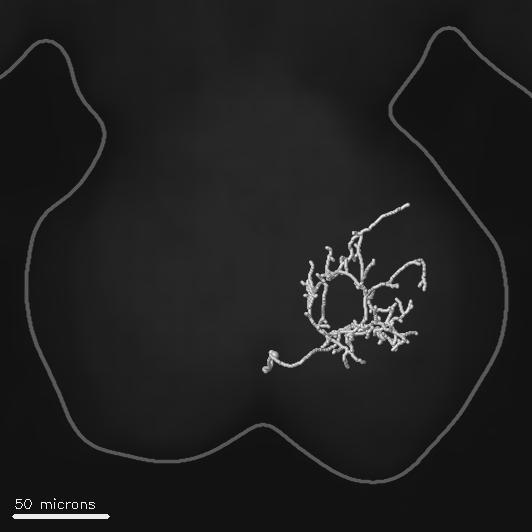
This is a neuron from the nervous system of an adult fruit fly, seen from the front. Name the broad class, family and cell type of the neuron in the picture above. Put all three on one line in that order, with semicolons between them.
nerve-cord intrinsic neuron; hemilineage 13B; IN13B032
